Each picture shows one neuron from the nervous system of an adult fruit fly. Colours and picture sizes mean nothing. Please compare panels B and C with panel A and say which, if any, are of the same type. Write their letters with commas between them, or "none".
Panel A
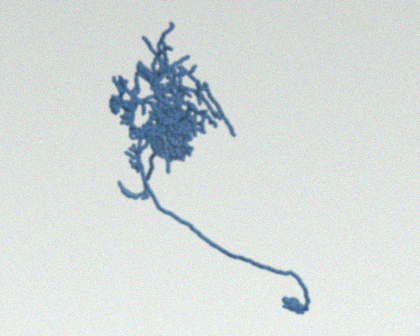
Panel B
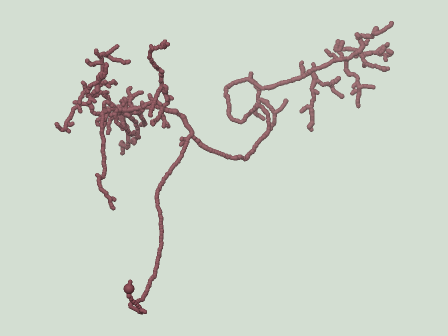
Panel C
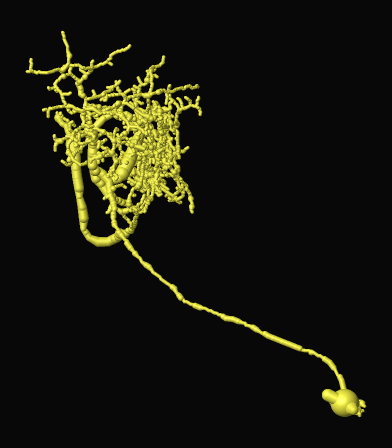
C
